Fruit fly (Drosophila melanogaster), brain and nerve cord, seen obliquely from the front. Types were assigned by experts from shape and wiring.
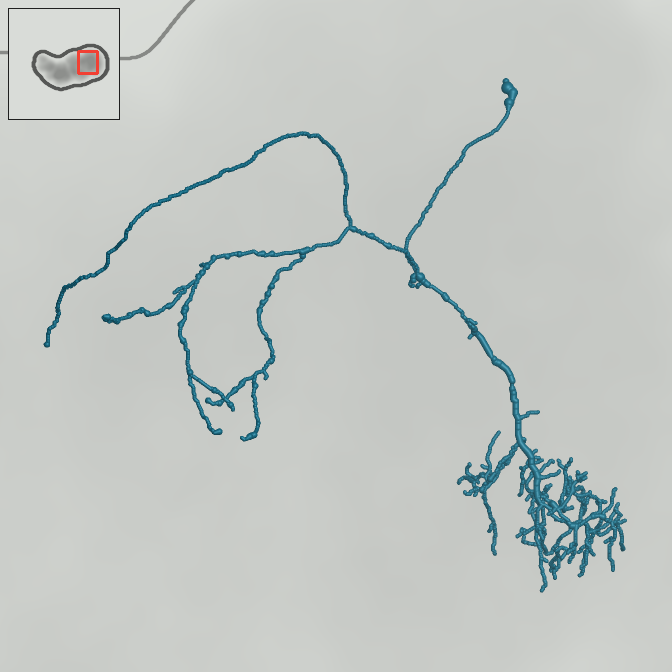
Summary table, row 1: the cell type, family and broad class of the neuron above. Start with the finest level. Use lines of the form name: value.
cell type: LC36
family: hemilineage VPNp&v1_posterior
broad class: visual projection neuron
